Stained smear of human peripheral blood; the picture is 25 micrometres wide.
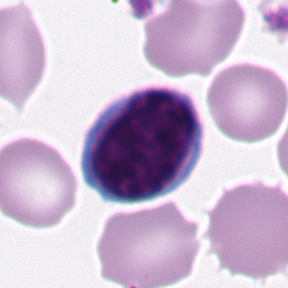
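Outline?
Smooth, oval.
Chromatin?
Dark purple, coarsely clumped.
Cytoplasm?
Thin rim around the nucleus, widest on the left side.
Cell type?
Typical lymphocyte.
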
